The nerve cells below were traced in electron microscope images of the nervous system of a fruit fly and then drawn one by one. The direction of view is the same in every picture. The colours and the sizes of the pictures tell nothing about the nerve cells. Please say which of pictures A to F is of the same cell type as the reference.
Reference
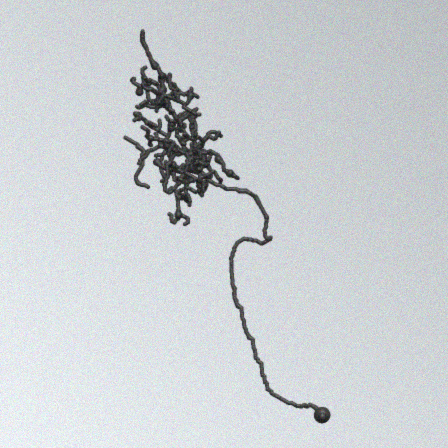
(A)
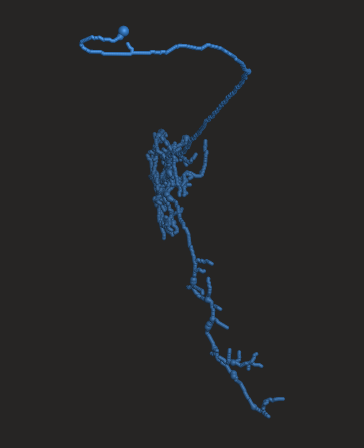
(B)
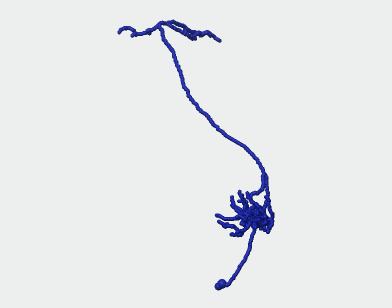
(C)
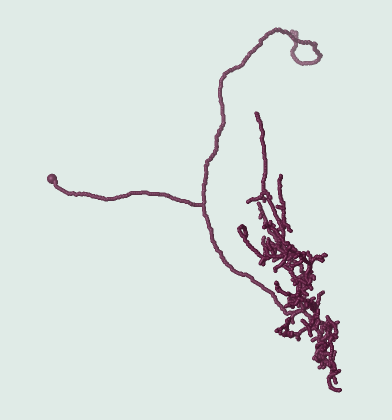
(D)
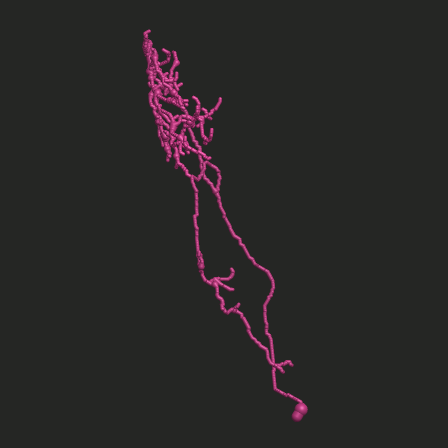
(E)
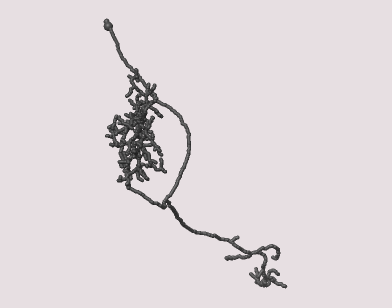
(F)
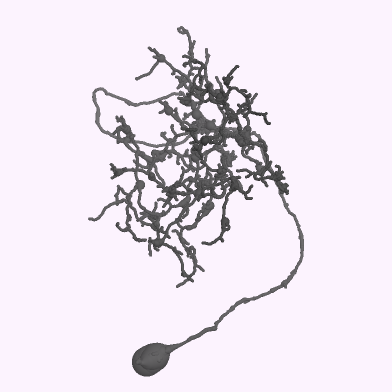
F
